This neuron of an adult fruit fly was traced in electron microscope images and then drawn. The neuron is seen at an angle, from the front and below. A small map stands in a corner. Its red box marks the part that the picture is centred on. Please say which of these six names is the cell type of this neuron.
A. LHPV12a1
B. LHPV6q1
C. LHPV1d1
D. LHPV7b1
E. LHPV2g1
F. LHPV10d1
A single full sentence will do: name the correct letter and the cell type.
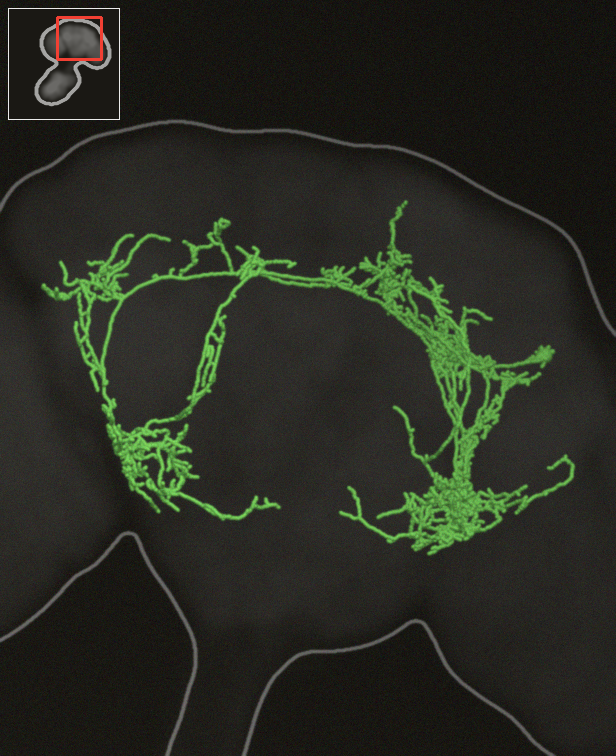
What the neuron is, by cell type, is LHPV6q1, option B.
